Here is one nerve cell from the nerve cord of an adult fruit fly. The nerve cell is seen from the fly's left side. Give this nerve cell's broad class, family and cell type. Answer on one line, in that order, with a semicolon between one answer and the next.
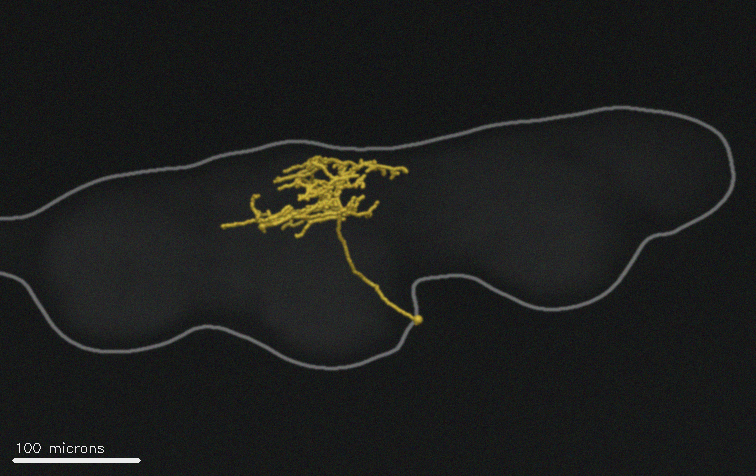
nerve-cord intrinsic neuron; hemilineage 06A; IN06A033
